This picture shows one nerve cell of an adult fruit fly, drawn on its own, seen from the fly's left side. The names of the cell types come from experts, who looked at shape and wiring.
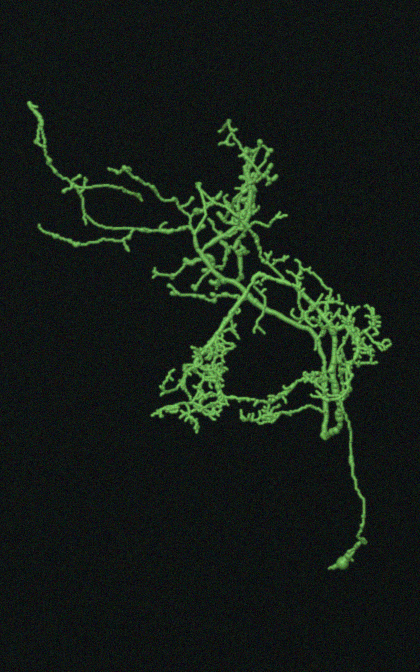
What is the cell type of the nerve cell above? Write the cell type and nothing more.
PS326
